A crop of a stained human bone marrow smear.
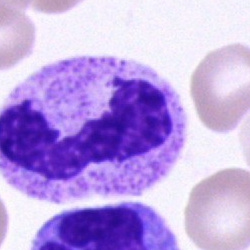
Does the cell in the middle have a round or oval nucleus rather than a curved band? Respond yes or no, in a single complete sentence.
No, the nucleus has been drawn out into a curved band lacking separate lobes.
